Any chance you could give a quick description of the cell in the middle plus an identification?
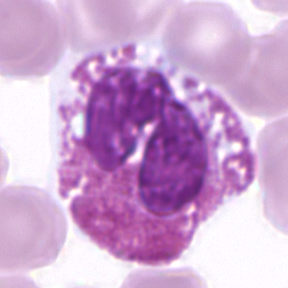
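Two large lobes make up the nucleus, and its chromatin is dense and stains dark purple. Coarse pink-red granules pack the cytoplasm, yet the outline of the nucleus stays clearly visible. The cell is an eosinophil.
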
